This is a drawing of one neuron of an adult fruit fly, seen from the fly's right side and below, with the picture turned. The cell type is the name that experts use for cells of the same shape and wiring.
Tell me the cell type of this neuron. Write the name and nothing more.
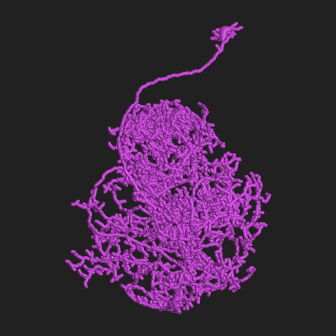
AVLP536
